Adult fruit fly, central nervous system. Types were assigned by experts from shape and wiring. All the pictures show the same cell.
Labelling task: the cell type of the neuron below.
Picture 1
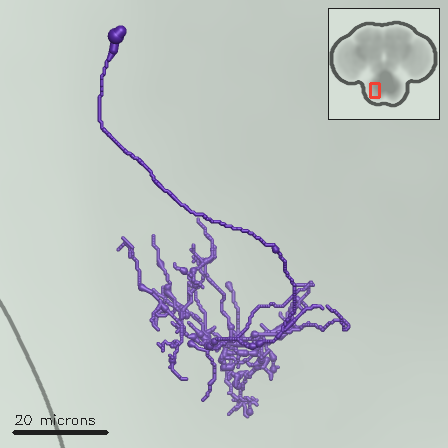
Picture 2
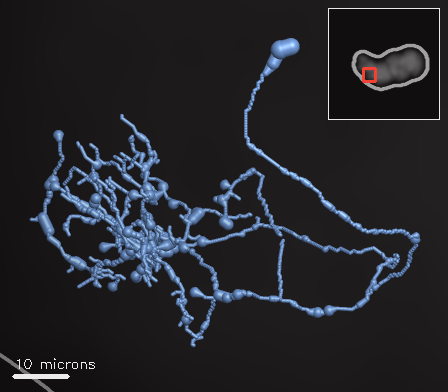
IN09A046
